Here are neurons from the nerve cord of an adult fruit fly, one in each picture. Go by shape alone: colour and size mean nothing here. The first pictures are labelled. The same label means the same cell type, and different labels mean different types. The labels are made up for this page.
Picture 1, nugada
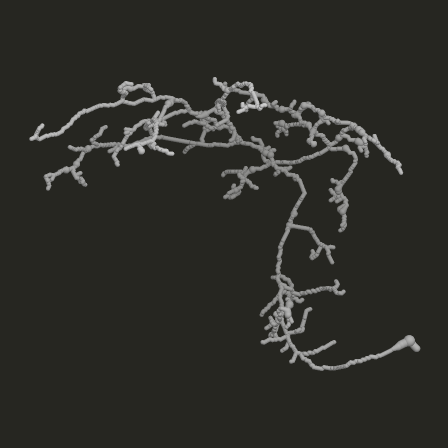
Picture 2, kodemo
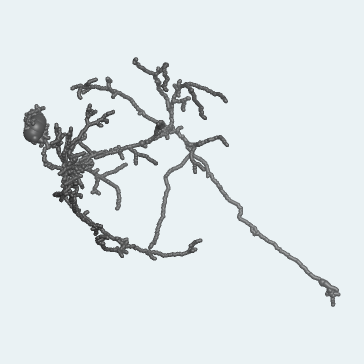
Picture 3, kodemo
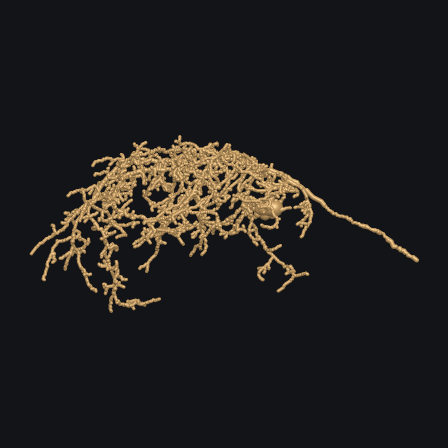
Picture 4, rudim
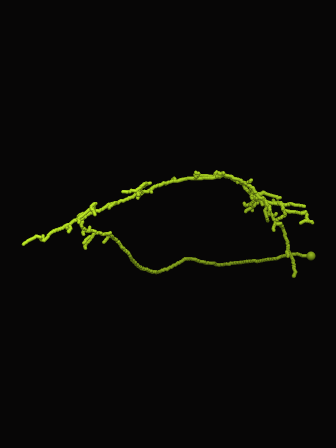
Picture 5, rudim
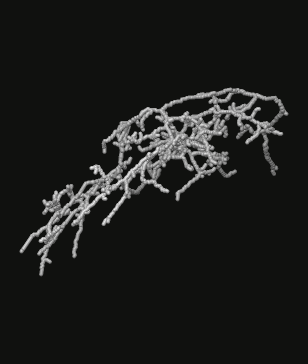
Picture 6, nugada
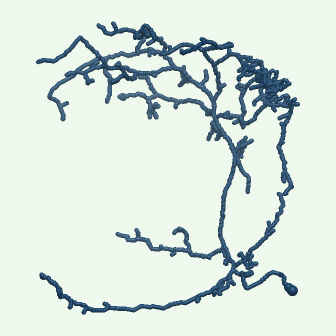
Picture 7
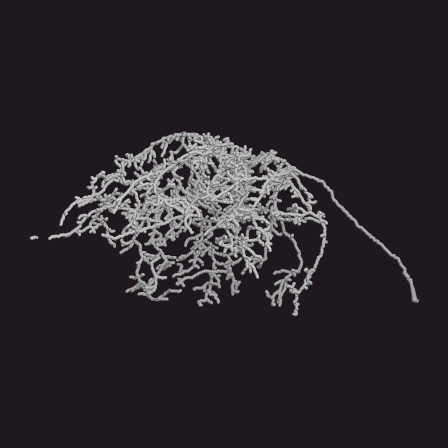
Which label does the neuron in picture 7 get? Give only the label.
kodemo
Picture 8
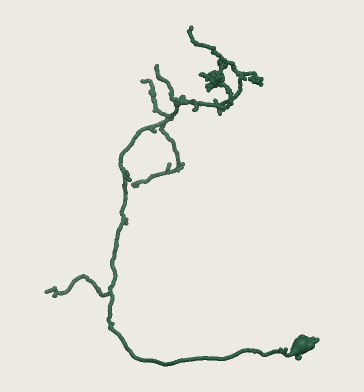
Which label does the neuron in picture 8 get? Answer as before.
nugada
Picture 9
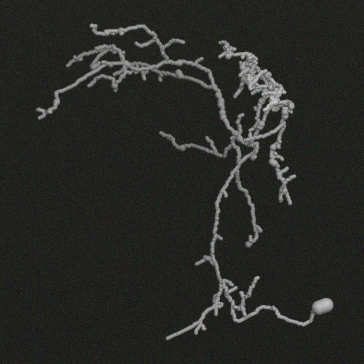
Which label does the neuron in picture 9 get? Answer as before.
nugada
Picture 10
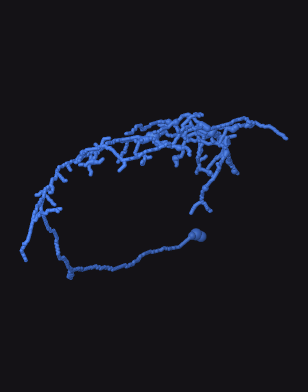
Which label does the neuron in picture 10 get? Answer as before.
rudim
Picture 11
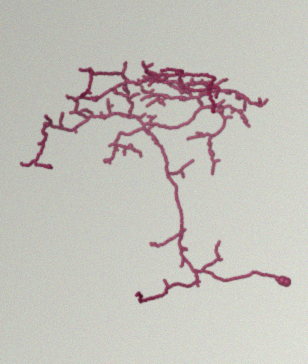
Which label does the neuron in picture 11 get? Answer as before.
nugada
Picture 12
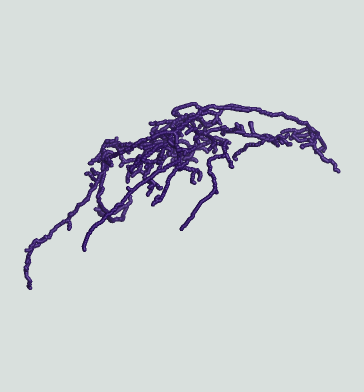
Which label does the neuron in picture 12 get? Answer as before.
rudim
